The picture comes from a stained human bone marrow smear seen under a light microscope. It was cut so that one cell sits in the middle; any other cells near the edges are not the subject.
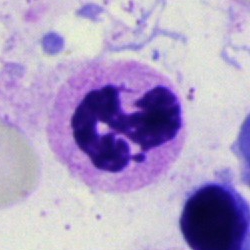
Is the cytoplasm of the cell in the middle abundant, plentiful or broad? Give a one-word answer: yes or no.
Yes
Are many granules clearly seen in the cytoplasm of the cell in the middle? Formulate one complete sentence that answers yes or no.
Yes, there are many visible granules in its cytoplasm.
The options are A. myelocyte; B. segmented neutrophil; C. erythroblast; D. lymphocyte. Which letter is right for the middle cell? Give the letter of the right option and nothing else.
B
